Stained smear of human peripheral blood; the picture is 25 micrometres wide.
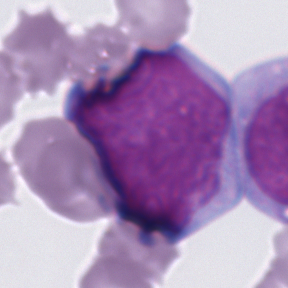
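Myeloblast in a stained smear of human peripheral blood. The nucleated cell at the centre has an angular outline with fairly straight edges. Its single, unlobed nucleus fills most of the cell, and no granules are seen in the cytoplasm.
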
